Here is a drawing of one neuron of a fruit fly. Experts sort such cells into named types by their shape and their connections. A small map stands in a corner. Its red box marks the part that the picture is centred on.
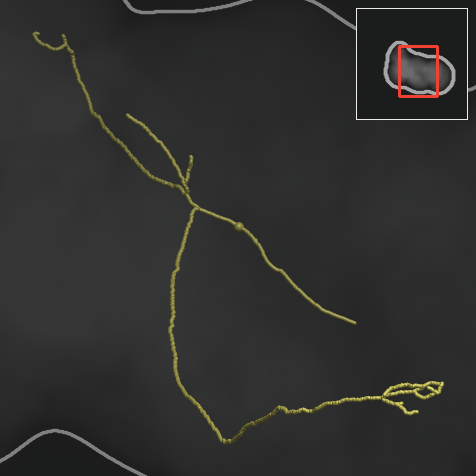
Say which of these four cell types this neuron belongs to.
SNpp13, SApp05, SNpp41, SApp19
SApp19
